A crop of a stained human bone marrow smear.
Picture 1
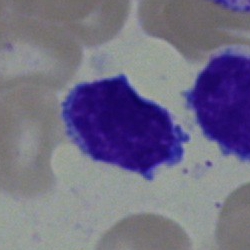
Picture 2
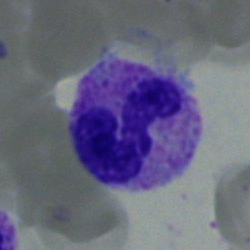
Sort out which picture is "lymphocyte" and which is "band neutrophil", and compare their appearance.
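Picture 1 shows a lymphocyte, and picture 2 shows a band neutrophil. Their outlines differ: the lymphocyte is elongated, its long axis running from upper left to lower right, with a fuzzy, slightly ragged border, whereas the band neutrophil is roughly round with a smooth outline. In the band neutrophil the nucleus forms a curved, S-shaped band with narrowed parts.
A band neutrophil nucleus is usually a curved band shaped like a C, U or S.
In the lymphocyte almost no cytoplasm is visible around the nucleus. Both have dark purple chromatin, densely stained throughout the lymphocyte nucleus and coarsely clumped in the band neutrophil.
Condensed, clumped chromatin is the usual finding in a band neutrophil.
Neither shows nucleoli.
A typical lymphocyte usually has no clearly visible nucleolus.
No granules are seen in the lymphocyte, and no vacuoles in the cytoplasm of the band neutrophil.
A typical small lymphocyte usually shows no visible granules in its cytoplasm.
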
